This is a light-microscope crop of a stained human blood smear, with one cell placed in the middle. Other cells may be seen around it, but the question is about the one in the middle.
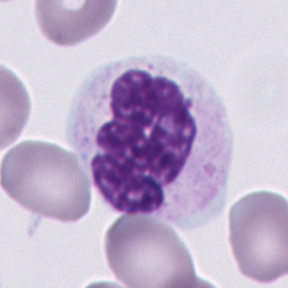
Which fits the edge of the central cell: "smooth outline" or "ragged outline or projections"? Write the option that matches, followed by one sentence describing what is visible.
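Smooth outline. The cell outline is roundish with a smooth edge.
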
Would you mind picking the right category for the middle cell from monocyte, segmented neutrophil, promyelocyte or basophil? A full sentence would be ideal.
The centered cell in this crop is a segmented neutrophil.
